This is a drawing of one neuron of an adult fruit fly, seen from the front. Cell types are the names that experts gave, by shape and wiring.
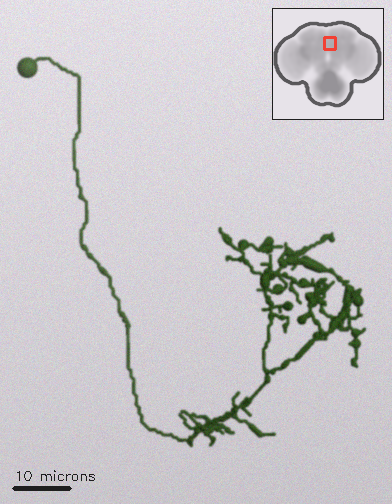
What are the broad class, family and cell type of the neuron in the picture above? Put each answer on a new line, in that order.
central-brain intrinsic neuron
class CX
vDeltaI_a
